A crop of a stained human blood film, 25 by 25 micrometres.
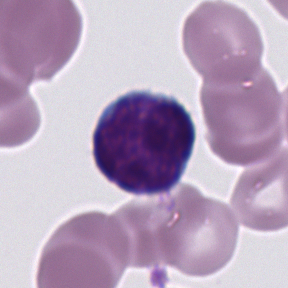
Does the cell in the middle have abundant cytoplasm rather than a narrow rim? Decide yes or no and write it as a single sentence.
No, most of the cell is taken up by its nucleus.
